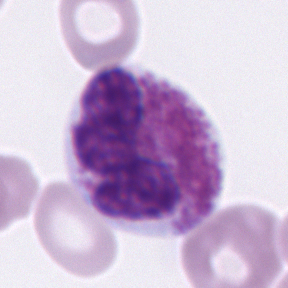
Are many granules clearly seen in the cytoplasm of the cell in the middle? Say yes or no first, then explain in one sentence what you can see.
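Yes. The cytoplasm on the right is densely filled with granules.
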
